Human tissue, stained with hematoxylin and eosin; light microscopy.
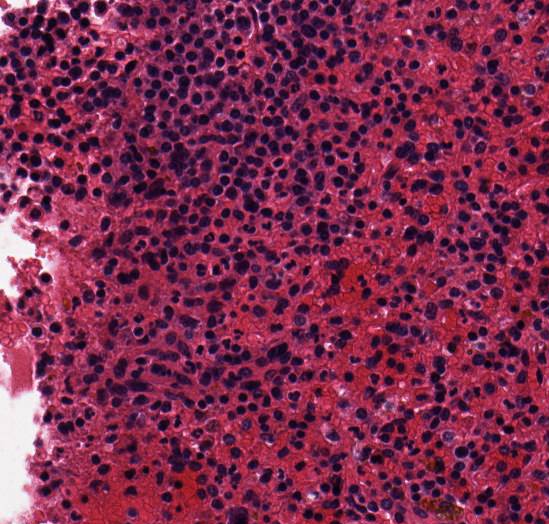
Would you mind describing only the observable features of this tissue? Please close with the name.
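Densely packed nucleated cells form diffuse sheets across the field, without organised units. Most are small and round, with dark round nuclei and scant cytoplasm. Nuclei crowd most in the upper middle and upper left. No epithelium, glands or tubules are present. The tissue is spleen.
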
